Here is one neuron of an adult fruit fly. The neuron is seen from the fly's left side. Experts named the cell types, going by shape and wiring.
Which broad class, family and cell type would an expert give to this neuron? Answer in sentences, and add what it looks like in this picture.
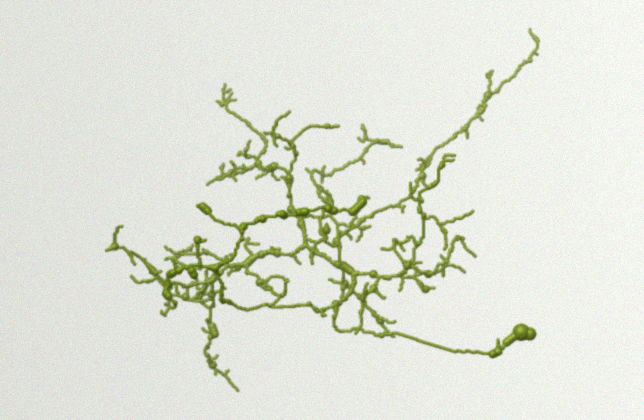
This is a nerve-cord intrinsic neuron. Its family is hemilineage 20A.22A. It is of cell type IN20A.22A042. The cell body can be seen at the lower right of the picture. The picture shows dozens of branch ends.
